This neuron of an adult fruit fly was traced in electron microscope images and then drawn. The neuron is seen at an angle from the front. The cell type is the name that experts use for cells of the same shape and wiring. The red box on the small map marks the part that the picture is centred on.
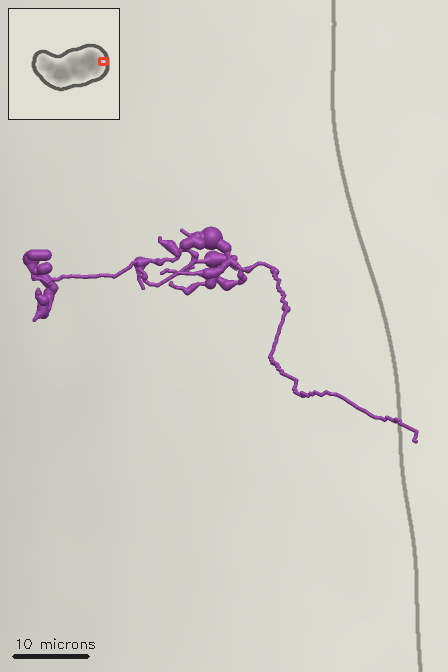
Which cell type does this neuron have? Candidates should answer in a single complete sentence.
Under the cell type L5 falls this neuron.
